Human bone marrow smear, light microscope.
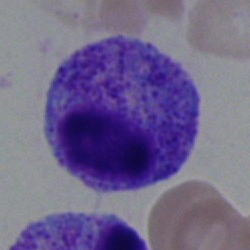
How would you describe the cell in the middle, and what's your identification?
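Notice first how round and smooth the outline of this cell is. The nucleus lies off-centre, down in the lower half. Above it, abundant cytoplasm fills most of the upper half of the cell. There are no vacuoles to be seen in that cytoplasm. What you have here is a myelocyte.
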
